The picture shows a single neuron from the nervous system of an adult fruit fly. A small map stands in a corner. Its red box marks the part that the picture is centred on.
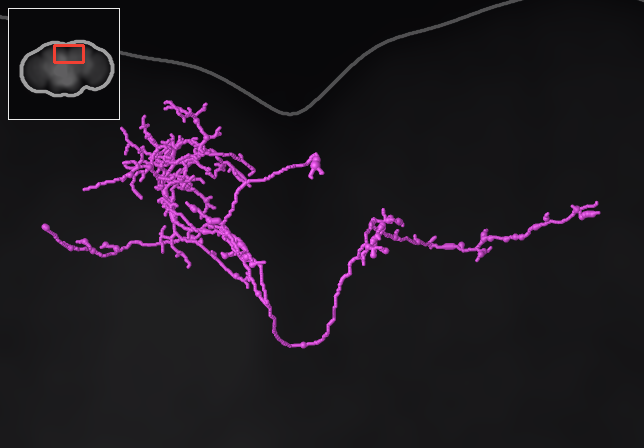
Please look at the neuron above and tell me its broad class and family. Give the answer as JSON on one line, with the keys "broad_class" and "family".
{"broad_class": "central-brain intrinsic neuron", "family": "hemilineage SMPad3"}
